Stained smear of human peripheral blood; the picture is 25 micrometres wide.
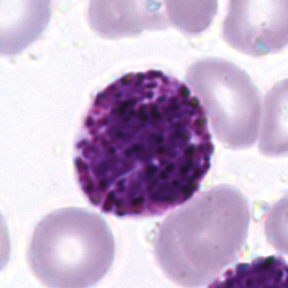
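Basophil: a round cell about 13 micrometres across. Coarse, dark purple-black granules are spread over the whole cell and reach right out to its edge. They also lie over the nucleus, hiding its outline.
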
